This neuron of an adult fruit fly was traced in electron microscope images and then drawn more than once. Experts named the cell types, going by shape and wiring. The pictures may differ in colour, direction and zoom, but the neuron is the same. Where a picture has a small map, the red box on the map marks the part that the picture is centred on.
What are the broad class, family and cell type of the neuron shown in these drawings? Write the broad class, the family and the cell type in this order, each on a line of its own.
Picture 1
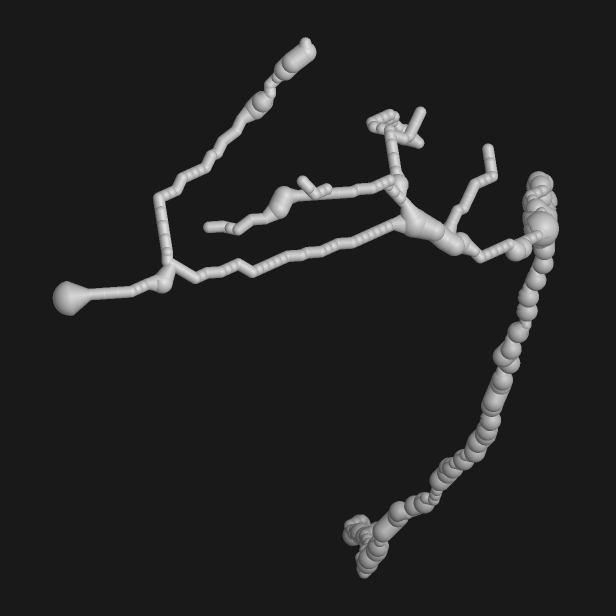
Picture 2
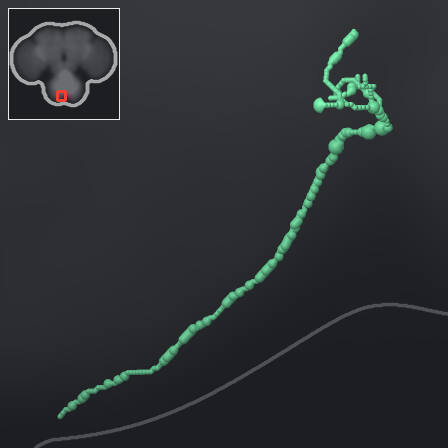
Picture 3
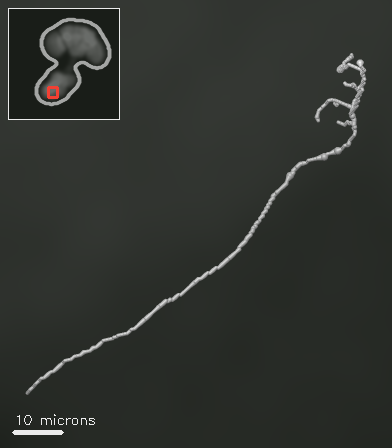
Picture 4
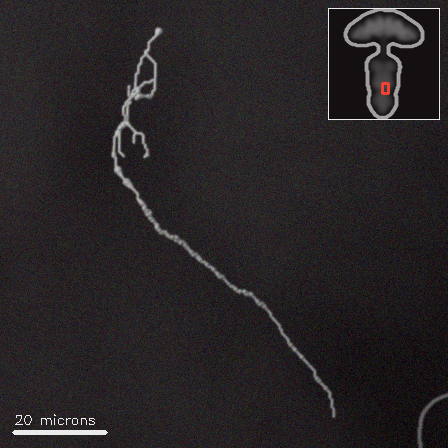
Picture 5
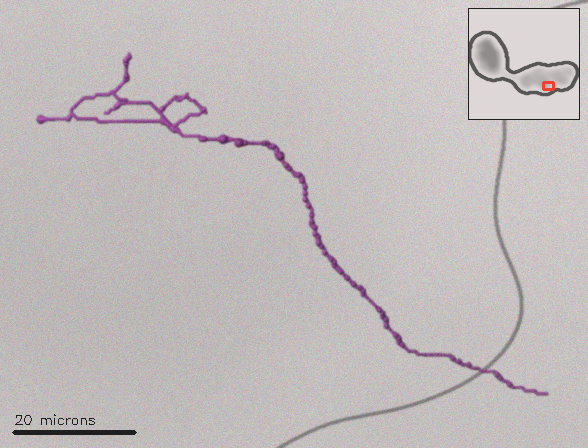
sensory neuron entering the nerve cord
class mechanosensory tactile
SNta37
